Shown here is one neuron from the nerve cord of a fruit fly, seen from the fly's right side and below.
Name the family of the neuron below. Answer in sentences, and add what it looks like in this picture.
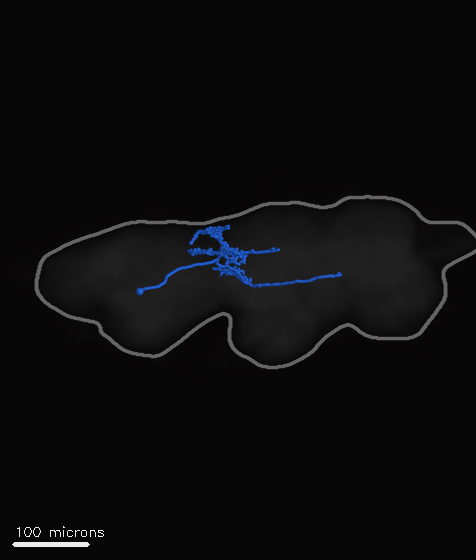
Its family is hemilineage 07B. It is a nerve-cord intrinsic neuron. From left to right in the picture it spans about 300 microns. In this view it is more than twice as wide as it is tall.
